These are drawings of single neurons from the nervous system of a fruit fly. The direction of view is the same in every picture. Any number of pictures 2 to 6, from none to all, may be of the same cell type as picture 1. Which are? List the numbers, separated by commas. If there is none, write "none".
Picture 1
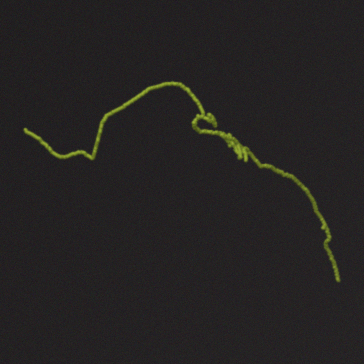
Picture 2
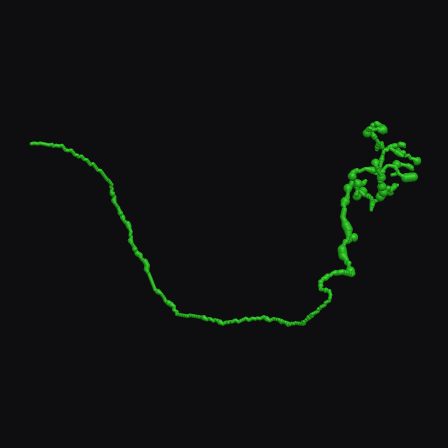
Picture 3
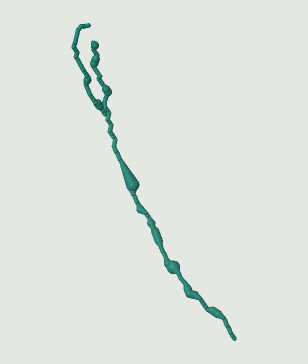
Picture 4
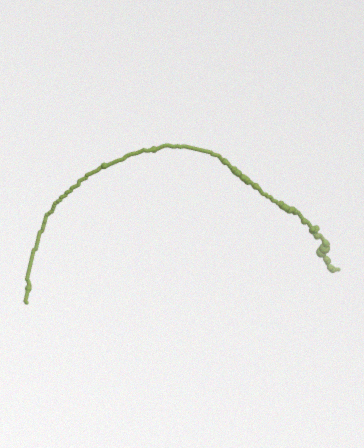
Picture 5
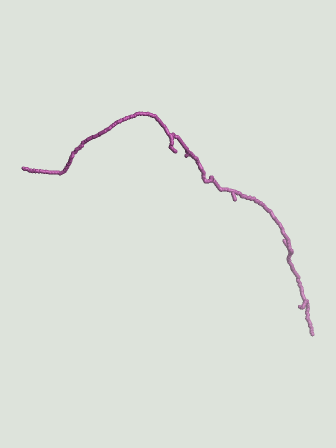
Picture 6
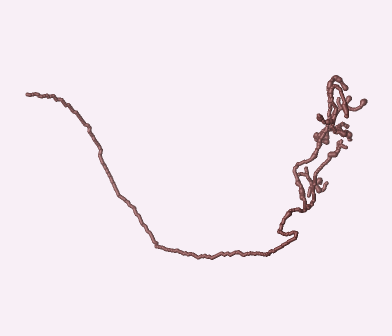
3, 4, 5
